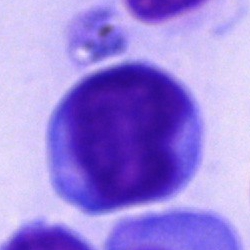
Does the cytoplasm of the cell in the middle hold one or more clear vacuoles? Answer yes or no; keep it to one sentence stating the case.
No, not a single vacuole is visible in its cytoplasm.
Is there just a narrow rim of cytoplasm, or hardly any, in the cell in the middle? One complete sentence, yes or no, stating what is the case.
Yes, the nucleus of this cell fills most of it.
